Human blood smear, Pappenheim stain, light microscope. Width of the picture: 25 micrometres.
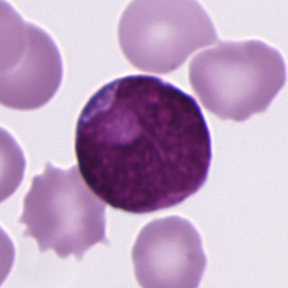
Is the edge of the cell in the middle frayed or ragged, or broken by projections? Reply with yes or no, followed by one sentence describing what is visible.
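No. The cell outline is smooth and round.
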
